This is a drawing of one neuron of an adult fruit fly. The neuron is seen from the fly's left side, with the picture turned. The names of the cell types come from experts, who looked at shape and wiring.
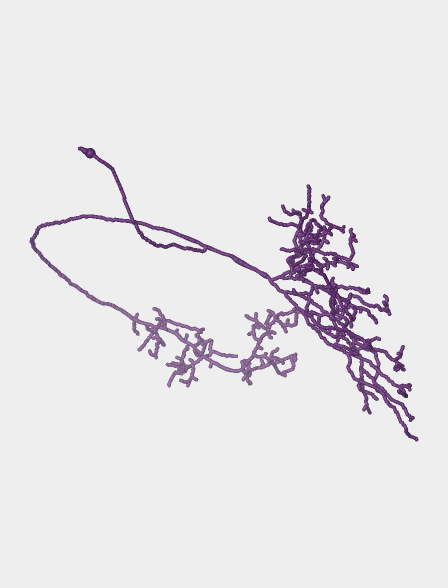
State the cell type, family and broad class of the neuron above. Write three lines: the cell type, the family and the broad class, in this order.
LT51
hemilineage VPNl&d1_medial
visual projection neuron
